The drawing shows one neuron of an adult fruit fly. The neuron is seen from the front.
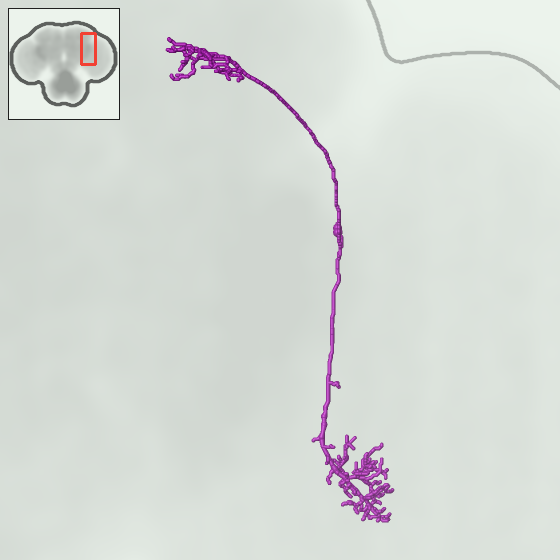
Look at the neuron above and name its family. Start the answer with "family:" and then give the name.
family: hemilineage VPNd2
